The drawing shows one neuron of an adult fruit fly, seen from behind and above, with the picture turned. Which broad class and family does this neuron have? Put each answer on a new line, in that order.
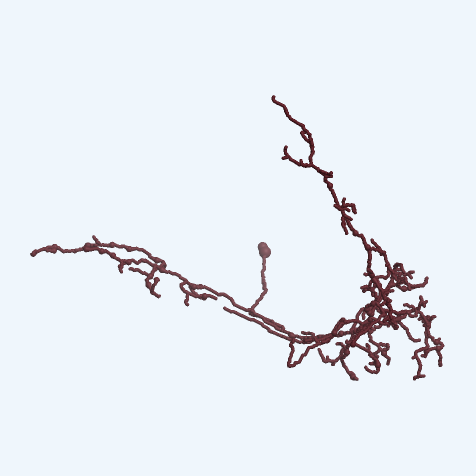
central-brain intrinsic neuron
hemilineage LALa1_posterior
